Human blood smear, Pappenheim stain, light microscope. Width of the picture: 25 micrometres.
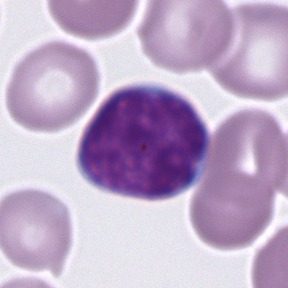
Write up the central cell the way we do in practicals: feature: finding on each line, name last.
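Outline: rounded yet slightly angular, with a flatter edge at the upper left
Size: about 11 micrometres across
Nucleus: roundish, about 11 by 10 micrometres, with no indentation or lobes
Cytoplasm: a rim in which no granules can be seen
Surface: smooth, without projections
Cell: myeloblast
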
